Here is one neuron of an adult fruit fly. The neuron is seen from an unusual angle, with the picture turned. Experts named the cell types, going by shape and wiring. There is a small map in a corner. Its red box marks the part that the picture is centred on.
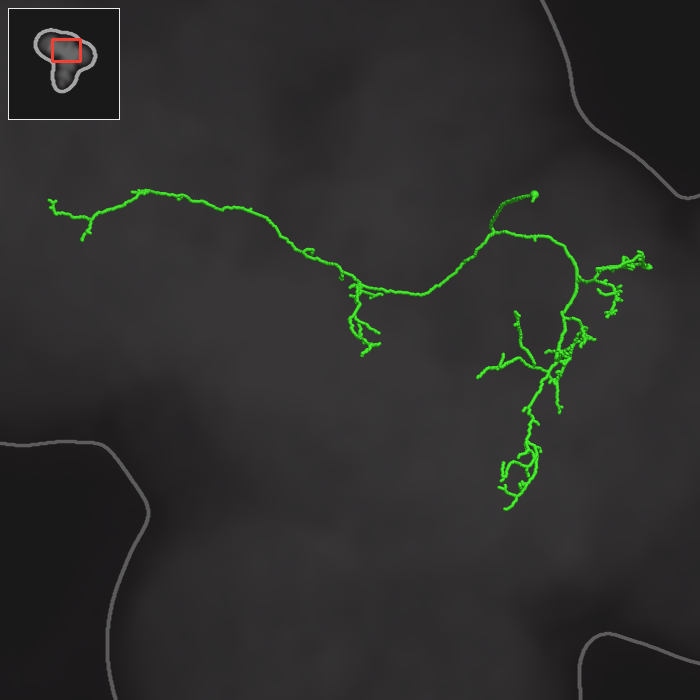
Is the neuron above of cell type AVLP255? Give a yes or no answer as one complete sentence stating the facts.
Yes, the neuron is part of cell type AVLP255.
